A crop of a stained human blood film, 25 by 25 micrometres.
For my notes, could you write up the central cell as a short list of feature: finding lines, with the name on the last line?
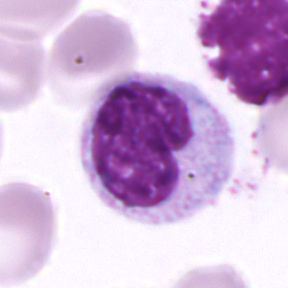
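Outline: round and smooth
Nucleus: over toward the left side
Granules: fine, pink-violet, scattered through the cytoplasm
Vacuoles: none in the cytoplasm
Name: metamyelocyte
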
